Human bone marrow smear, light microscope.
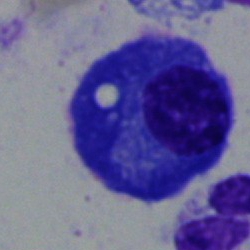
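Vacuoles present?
One, small, round and clear, in the upper left cytoplasm.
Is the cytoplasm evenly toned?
Not entirely: a paler zone lies beside the nucleus, on its lower left side.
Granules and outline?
No distinct granules; the outline is roughly round with a slightly uneven edge.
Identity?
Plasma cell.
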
